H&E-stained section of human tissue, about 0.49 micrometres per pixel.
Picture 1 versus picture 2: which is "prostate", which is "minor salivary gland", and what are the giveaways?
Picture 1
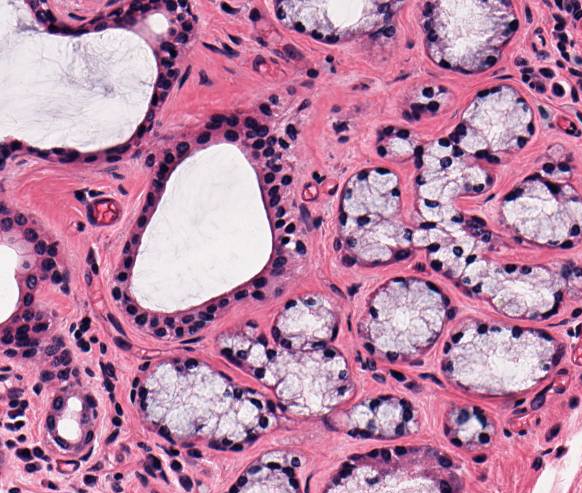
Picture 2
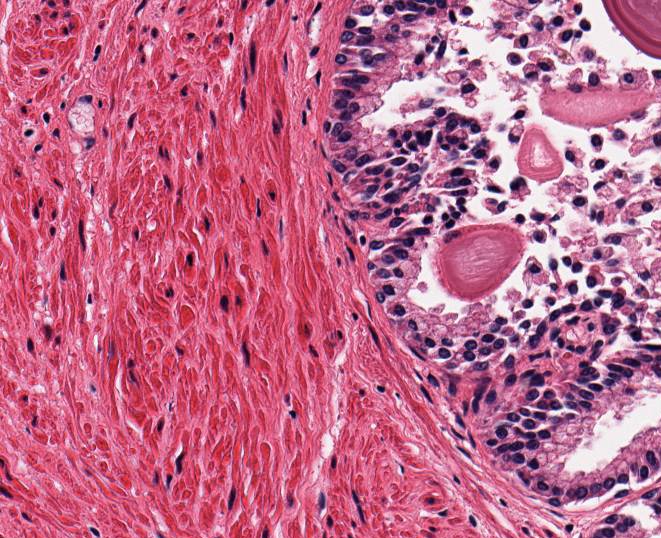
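Picture 1 is the minor salivary gland, 2 the prostate. In the first, rounded mucous acini of pale, foamy cells with dark flattened basal nuclei fill the right half and lower part. Upper left, large lumens with a thin cuboidal lining hold pale grey-white wispy secretion. The prostate's stroma, bundles of eosinophilic smooth muscle with elongated dark nuclei, runs mostly top to bottom and curves along the gland's left edge. Its columnar lining is pale, and the lumen holds concretions and loose pale material.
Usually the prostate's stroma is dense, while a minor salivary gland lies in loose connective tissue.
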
